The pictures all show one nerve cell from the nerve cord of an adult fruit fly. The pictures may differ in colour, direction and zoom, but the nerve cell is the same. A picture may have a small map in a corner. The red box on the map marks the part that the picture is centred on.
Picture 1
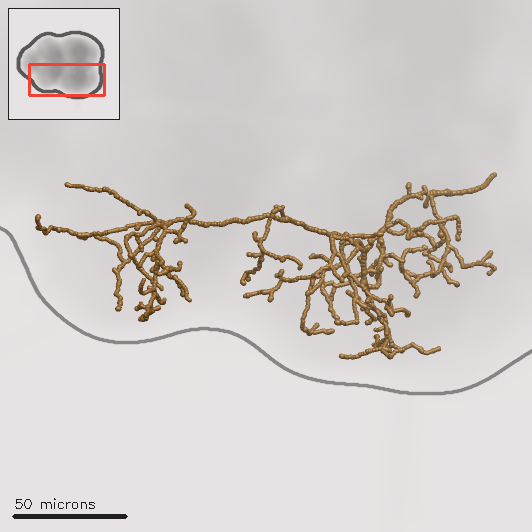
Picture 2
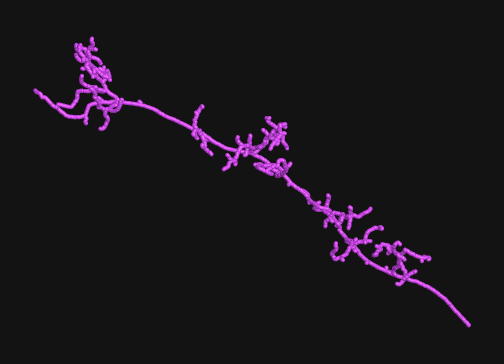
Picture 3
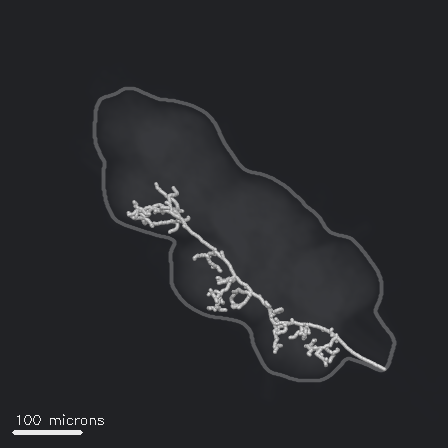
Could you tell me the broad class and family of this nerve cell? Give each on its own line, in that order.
descending neuron
DNge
